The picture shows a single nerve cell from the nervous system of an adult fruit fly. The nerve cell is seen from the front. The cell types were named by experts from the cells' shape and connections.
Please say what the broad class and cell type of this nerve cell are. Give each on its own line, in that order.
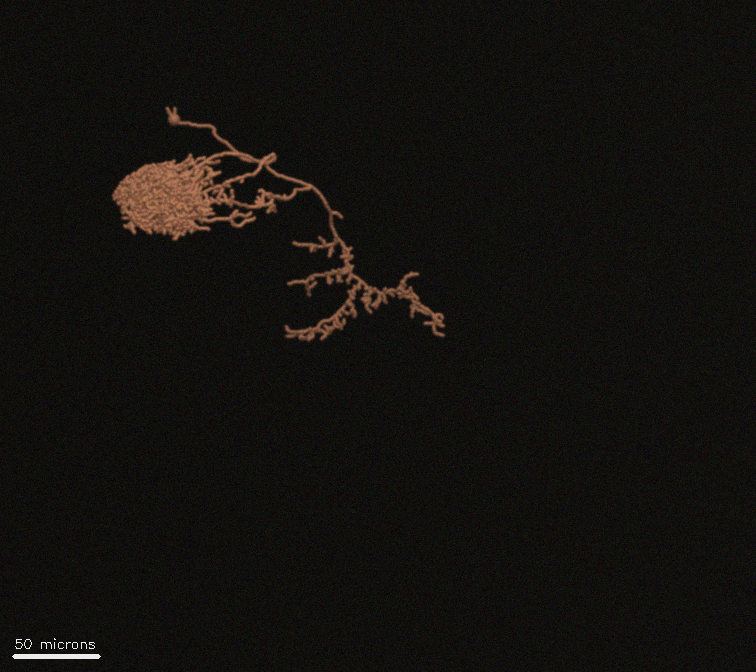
central-brain intrinsic neuron
AOTU063_b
